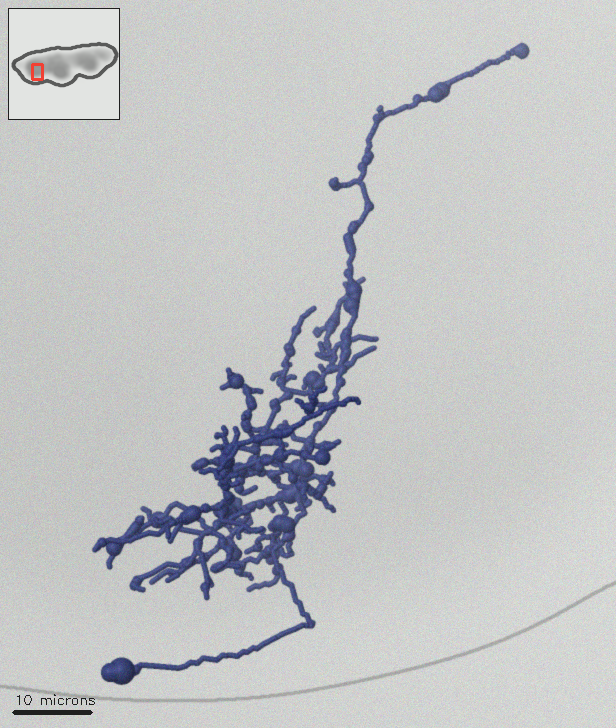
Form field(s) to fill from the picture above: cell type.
IN01B082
